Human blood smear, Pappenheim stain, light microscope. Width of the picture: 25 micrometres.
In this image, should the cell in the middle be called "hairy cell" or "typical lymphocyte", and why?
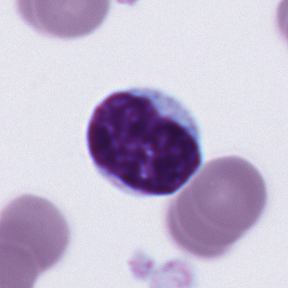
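This is a typical lymphocyte, not a hairy cell. Its oval nucleus takes up about 80% of the cell's area, and the pale blue cytoplasm is widest as a crescent at the upper right.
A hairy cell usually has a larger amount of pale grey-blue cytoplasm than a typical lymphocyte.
The nucleus lies off-centre toward the lower left, and its chromatin is dark purple and coarsely clumped.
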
